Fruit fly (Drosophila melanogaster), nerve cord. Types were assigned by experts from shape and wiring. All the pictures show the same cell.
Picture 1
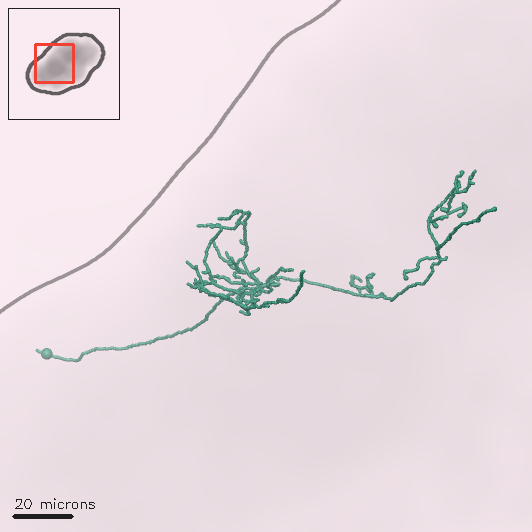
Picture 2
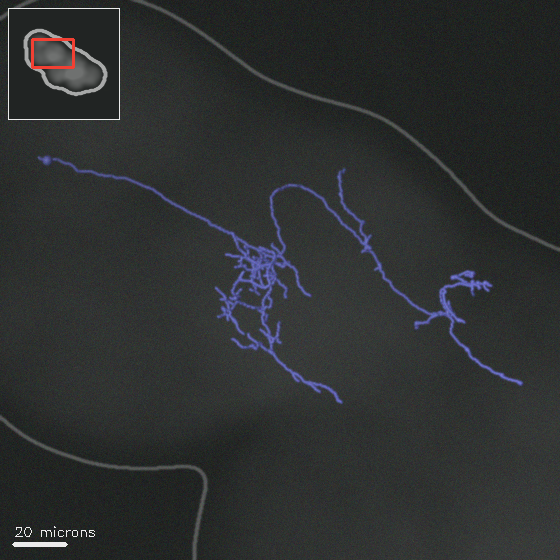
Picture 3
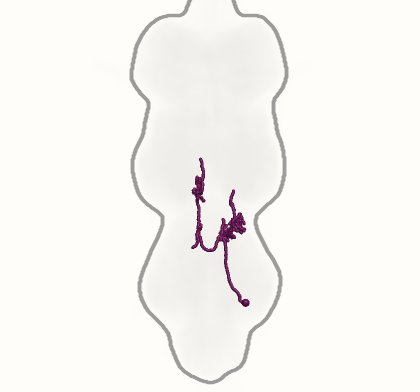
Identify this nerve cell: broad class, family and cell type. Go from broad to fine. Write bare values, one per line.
nerve-cord intrinsic neuron
hemilineage 06A
IN06A129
